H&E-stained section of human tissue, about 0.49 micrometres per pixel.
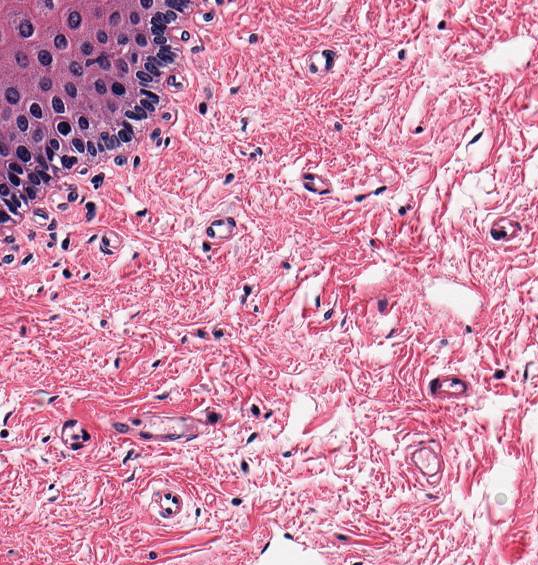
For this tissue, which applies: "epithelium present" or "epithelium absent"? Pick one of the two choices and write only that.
Epithelium present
